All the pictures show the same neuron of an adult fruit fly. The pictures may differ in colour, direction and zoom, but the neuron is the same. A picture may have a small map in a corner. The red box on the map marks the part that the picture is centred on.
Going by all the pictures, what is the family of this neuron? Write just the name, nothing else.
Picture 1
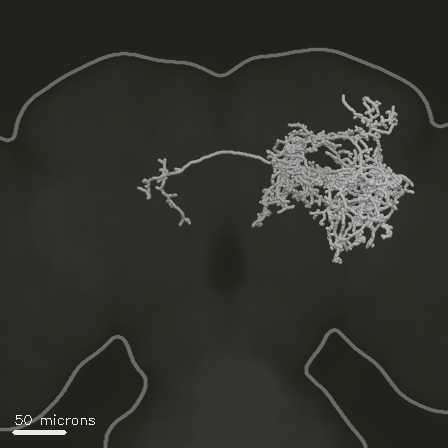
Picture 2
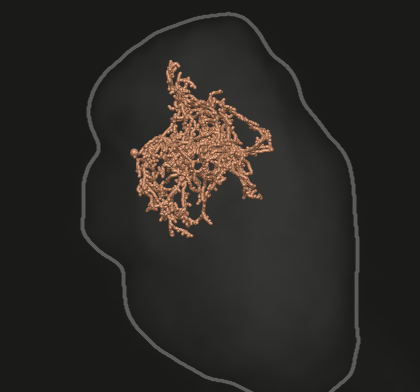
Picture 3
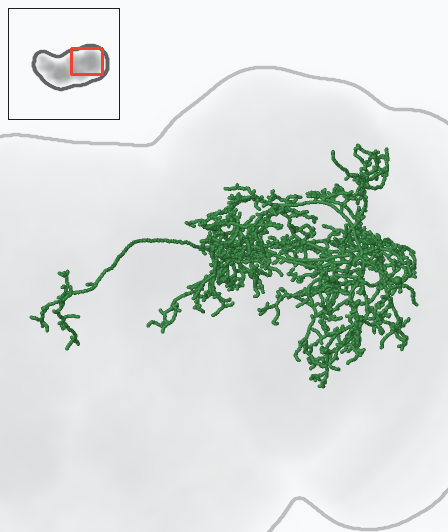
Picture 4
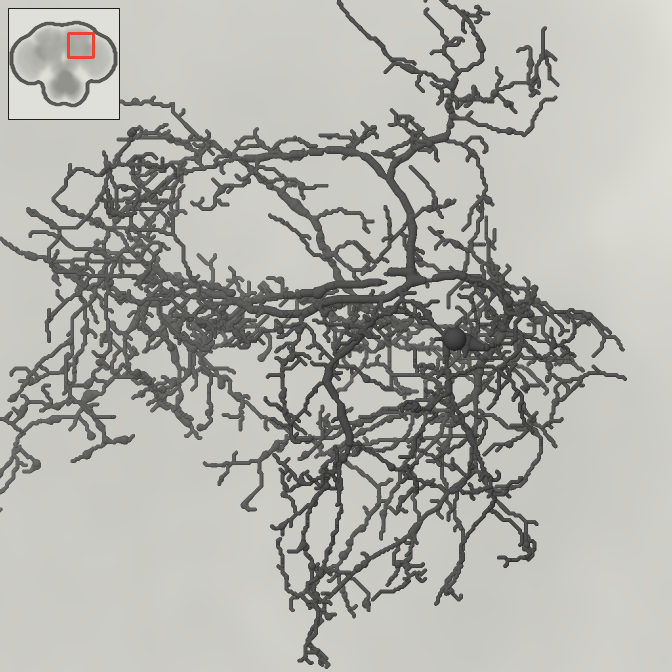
hemilineage SLPa&l1_anterior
